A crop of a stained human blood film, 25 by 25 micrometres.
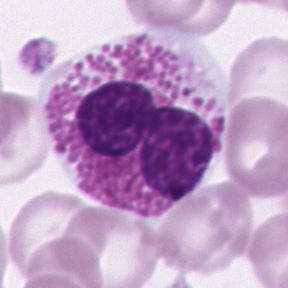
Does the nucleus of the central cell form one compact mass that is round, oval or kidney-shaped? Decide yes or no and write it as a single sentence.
No, what this cell has is a nucleus made of separate segments.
